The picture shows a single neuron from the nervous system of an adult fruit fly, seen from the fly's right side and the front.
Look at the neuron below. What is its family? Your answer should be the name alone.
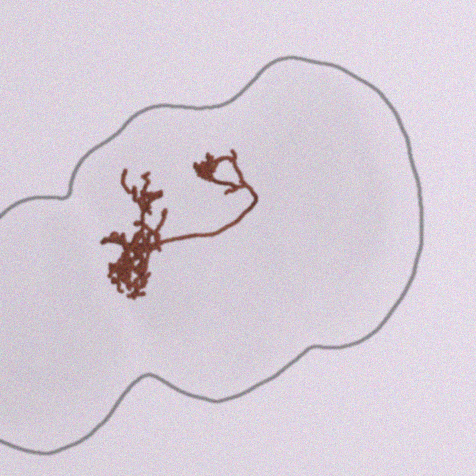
hemilineage VLPl&p1_posterior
